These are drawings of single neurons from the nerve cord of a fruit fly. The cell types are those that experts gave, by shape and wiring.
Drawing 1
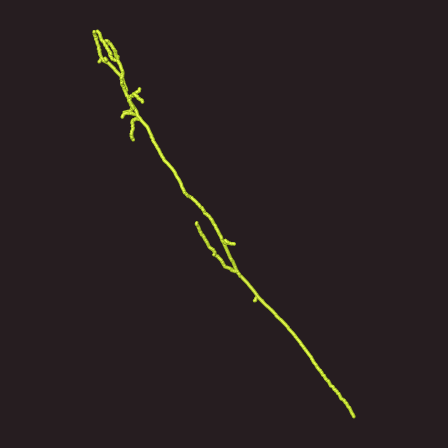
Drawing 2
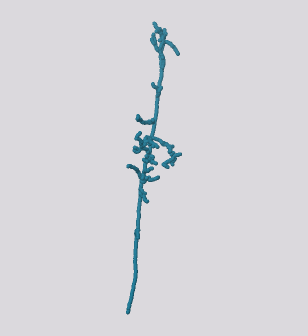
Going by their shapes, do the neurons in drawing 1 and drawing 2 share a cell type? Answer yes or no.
no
